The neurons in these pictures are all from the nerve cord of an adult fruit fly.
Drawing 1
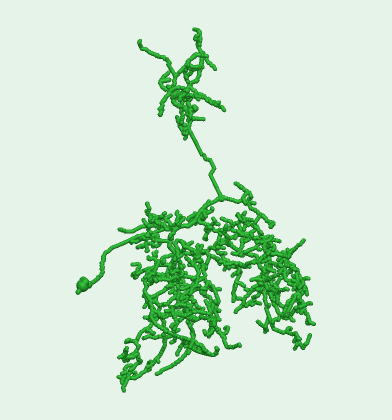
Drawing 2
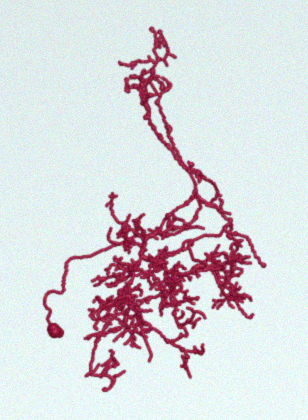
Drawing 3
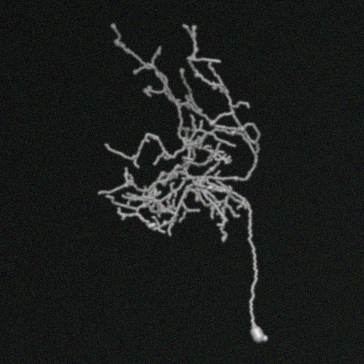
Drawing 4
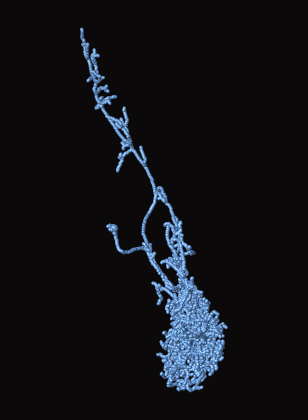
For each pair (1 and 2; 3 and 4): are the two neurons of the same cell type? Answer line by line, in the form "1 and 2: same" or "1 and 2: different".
1 and 2: same
3 and 4: same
